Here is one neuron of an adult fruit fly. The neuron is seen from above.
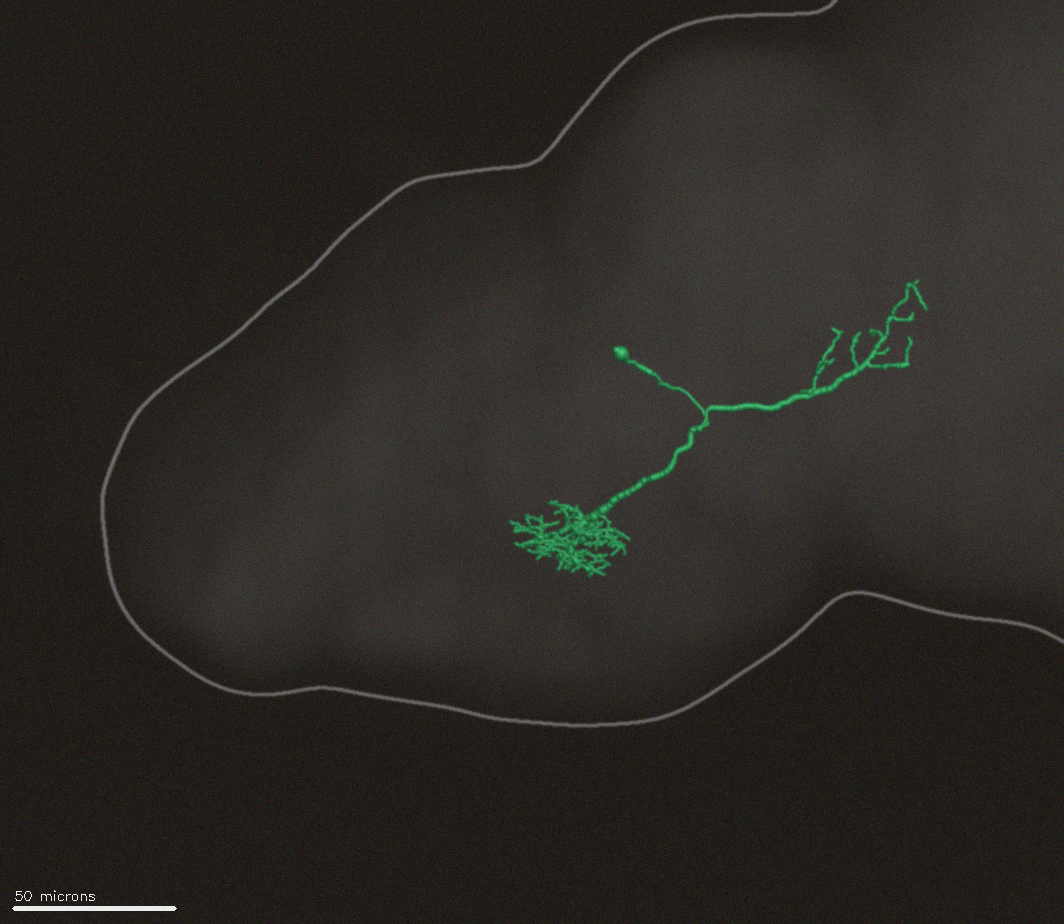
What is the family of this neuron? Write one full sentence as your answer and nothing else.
The family designation of this neuron is LC.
